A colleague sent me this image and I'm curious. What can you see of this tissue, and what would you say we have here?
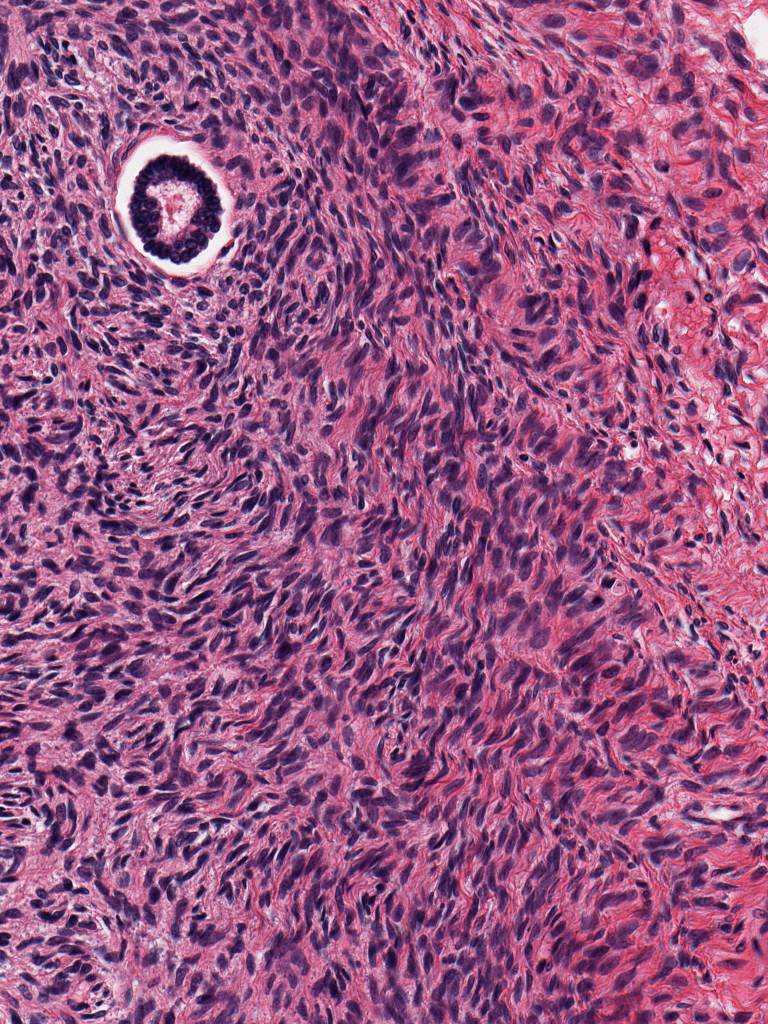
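Densely packed spindle-shaped cells in interlacing fascicles and swirls fill nearly the whole field. Their nuclei are dark, oval to elongated, often wavy, with scant pale cytoplasm. Toward the right edge the tissue is looser and pinker, with fewer nuclei than at left. This is ovary.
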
